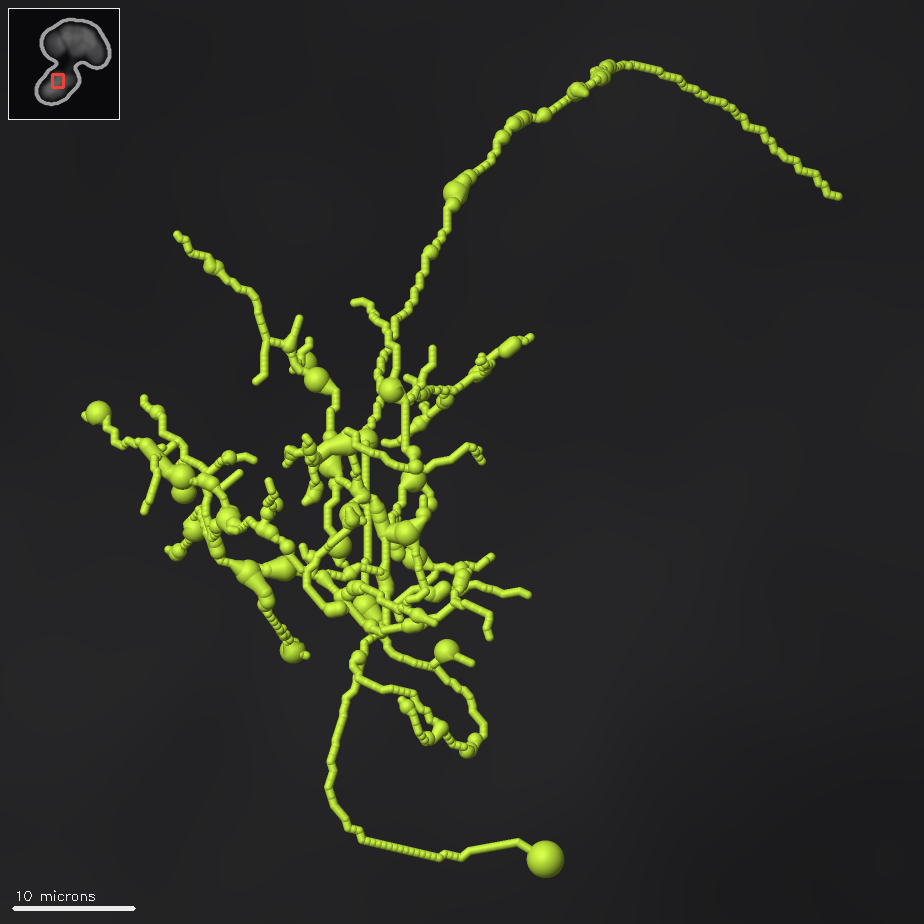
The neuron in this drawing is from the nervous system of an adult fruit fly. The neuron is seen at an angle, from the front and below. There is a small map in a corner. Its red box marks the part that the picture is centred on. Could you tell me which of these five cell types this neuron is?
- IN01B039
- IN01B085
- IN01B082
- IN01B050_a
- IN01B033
IN01B082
